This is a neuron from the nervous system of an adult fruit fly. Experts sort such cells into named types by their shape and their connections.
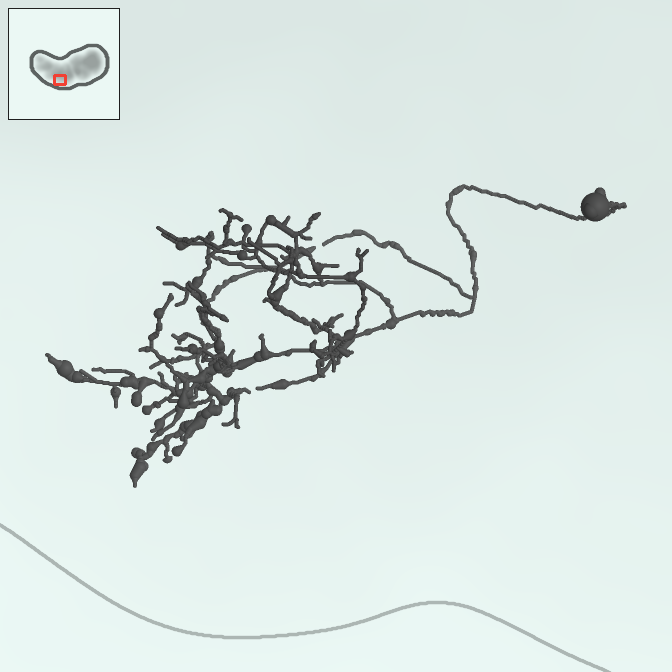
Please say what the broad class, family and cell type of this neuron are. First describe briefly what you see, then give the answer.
The picture shows dozens of branch ends. In this view it is wider than it is tall. This is a nerve-cord intrinsic neuron. Its family is hemilineage 09A. It is of cell type IN09A046.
